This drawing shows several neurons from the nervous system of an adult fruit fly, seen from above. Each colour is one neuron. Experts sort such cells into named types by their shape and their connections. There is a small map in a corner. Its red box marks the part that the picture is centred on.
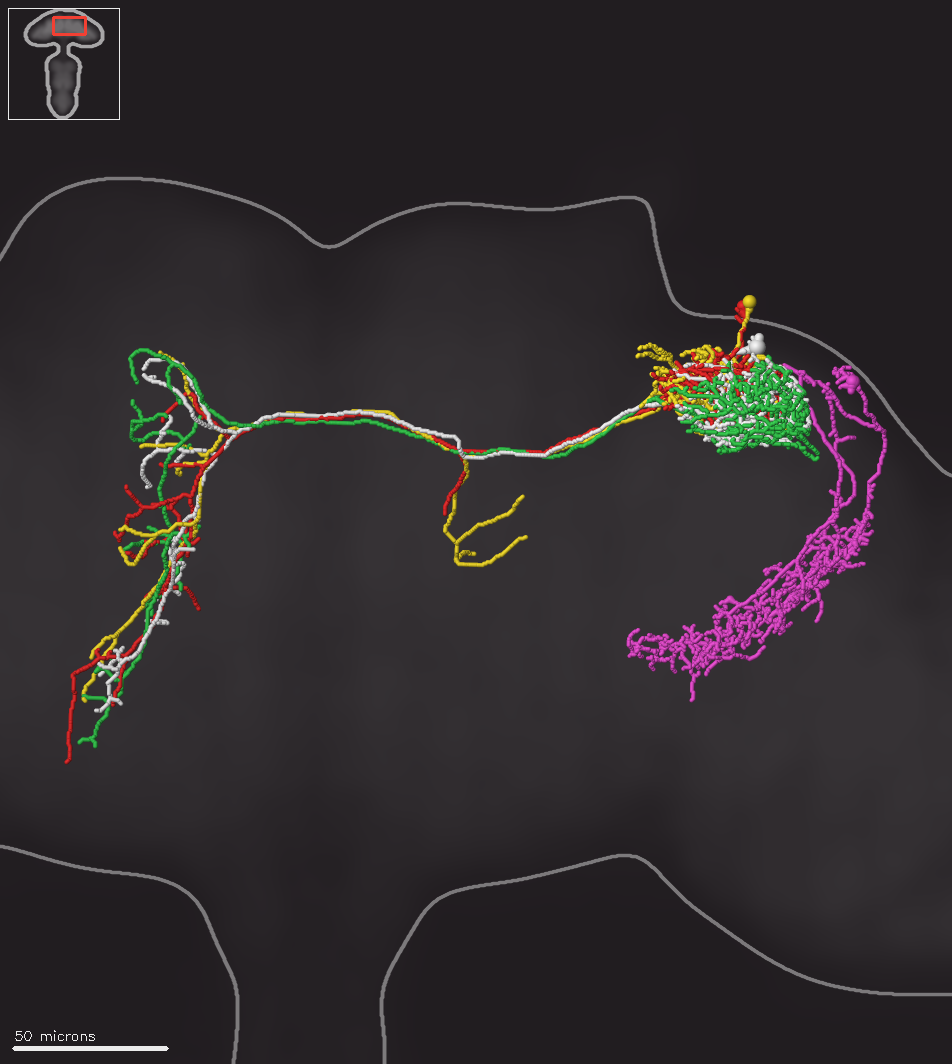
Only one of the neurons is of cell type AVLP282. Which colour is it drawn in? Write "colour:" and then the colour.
colour: magenta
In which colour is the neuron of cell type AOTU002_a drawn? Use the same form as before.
colour: green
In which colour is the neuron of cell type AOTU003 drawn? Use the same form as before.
colour: yellow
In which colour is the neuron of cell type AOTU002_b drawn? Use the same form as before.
colour: red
